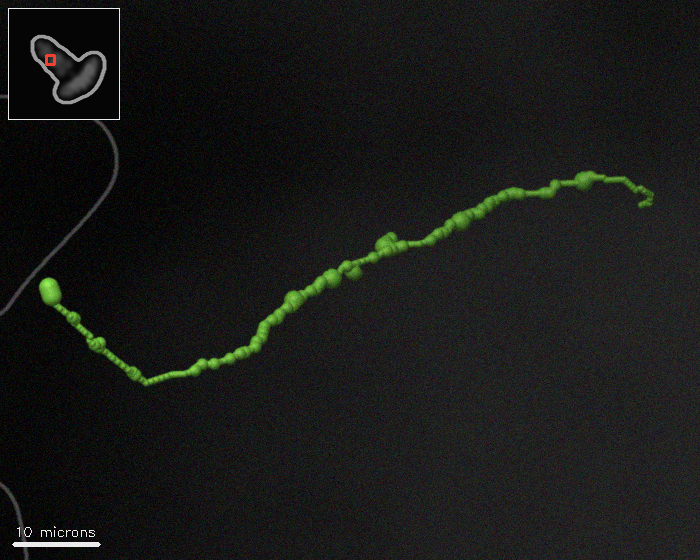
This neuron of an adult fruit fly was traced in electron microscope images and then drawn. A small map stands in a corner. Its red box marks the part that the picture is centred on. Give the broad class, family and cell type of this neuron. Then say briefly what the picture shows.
It is a sensory neuron entering the nerve cord. The name of its family is class mechanosensory tactile. The cell type is SNta35. No cell body is drawn. From left to right in the picture it spans about 70 microns. There are a dozen or fewer branch ends.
